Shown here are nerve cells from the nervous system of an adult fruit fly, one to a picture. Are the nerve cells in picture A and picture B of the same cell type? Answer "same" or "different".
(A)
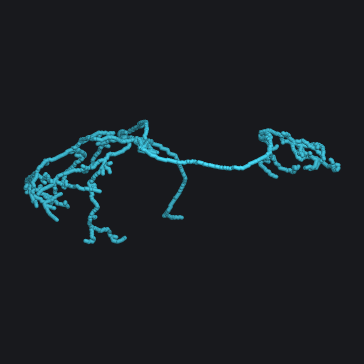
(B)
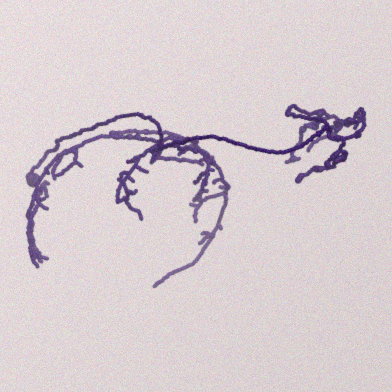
different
